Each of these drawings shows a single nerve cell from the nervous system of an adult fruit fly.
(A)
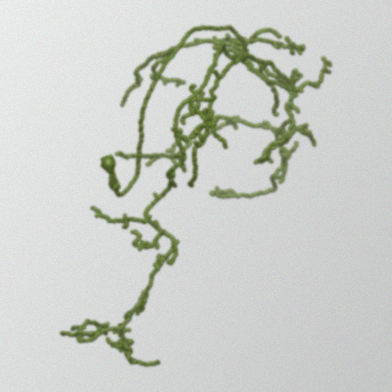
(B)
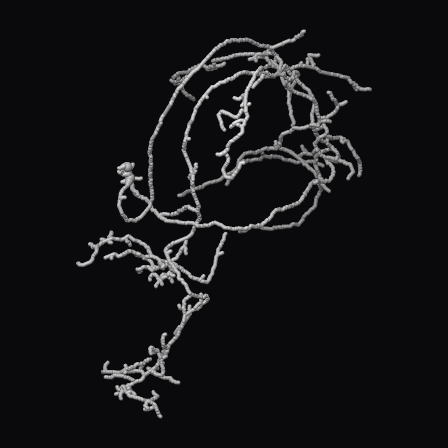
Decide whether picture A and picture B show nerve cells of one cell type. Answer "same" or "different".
same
